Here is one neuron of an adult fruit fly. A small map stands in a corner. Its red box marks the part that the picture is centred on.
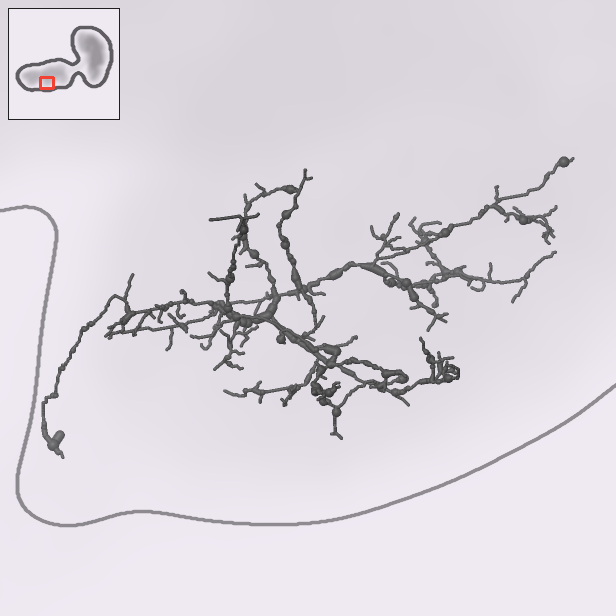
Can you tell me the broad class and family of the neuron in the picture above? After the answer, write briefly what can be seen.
This is a nerve-cord intrinsic neuron. Its family is hemilineage 20A.22A. It lies in the nerve cord. The cell body can be seen at the lower left of the picture. The picture shows dozens of branch ends.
